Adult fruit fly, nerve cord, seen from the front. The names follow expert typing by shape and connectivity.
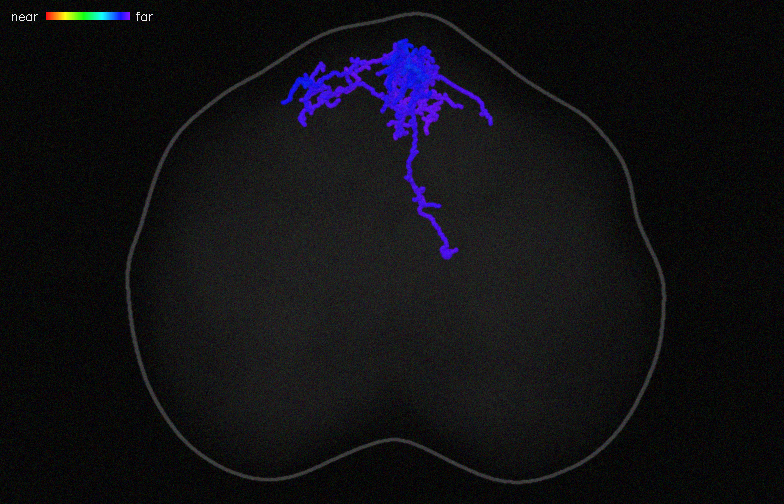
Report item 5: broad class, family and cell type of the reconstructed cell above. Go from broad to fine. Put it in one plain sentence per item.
An efferent neuron of the nerve cord of hemilineage 00B, type EN00B003.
